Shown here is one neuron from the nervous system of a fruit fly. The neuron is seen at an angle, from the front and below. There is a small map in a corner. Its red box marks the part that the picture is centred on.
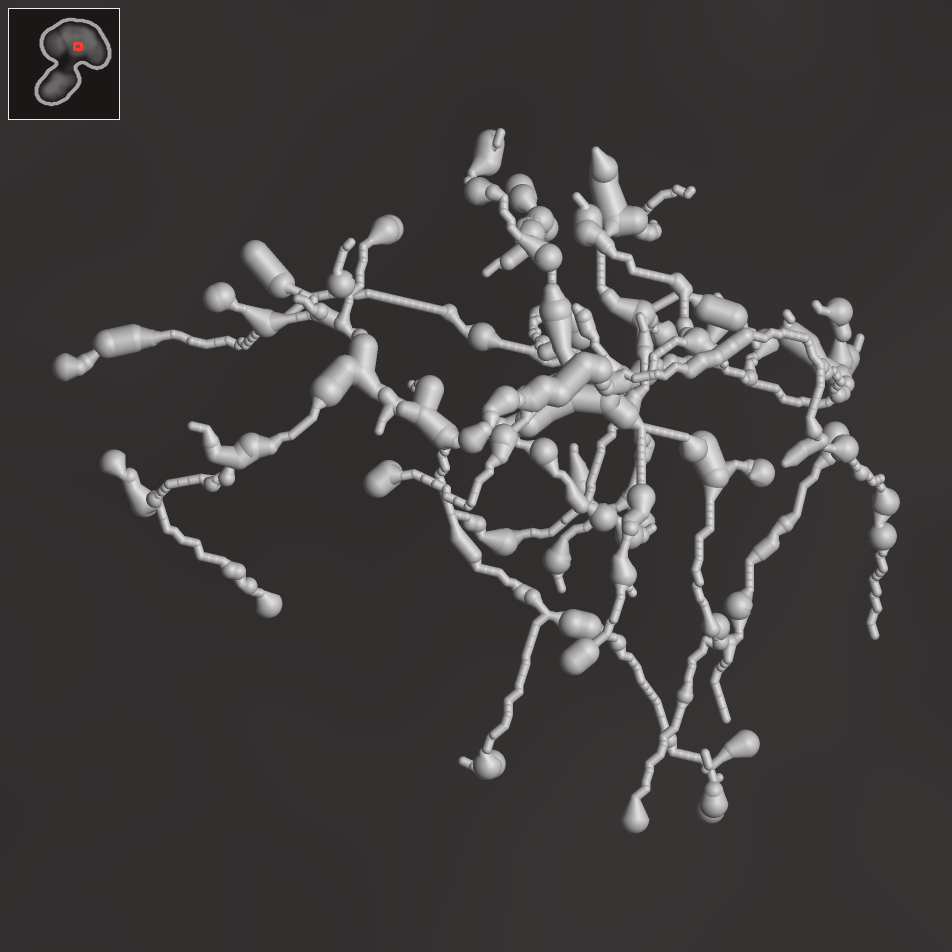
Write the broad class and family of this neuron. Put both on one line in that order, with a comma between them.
sensory neuron entering the brain, ENS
